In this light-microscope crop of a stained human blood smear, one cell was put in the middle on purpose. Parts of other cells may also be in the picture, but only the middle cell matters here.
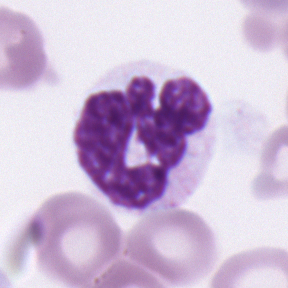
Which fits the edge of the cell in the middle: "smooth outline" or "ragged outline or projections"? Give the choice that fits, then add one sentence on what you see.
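Smooth outline. The cell outline is round and smooth.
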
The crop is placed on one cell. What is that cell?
segmented neutrophil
